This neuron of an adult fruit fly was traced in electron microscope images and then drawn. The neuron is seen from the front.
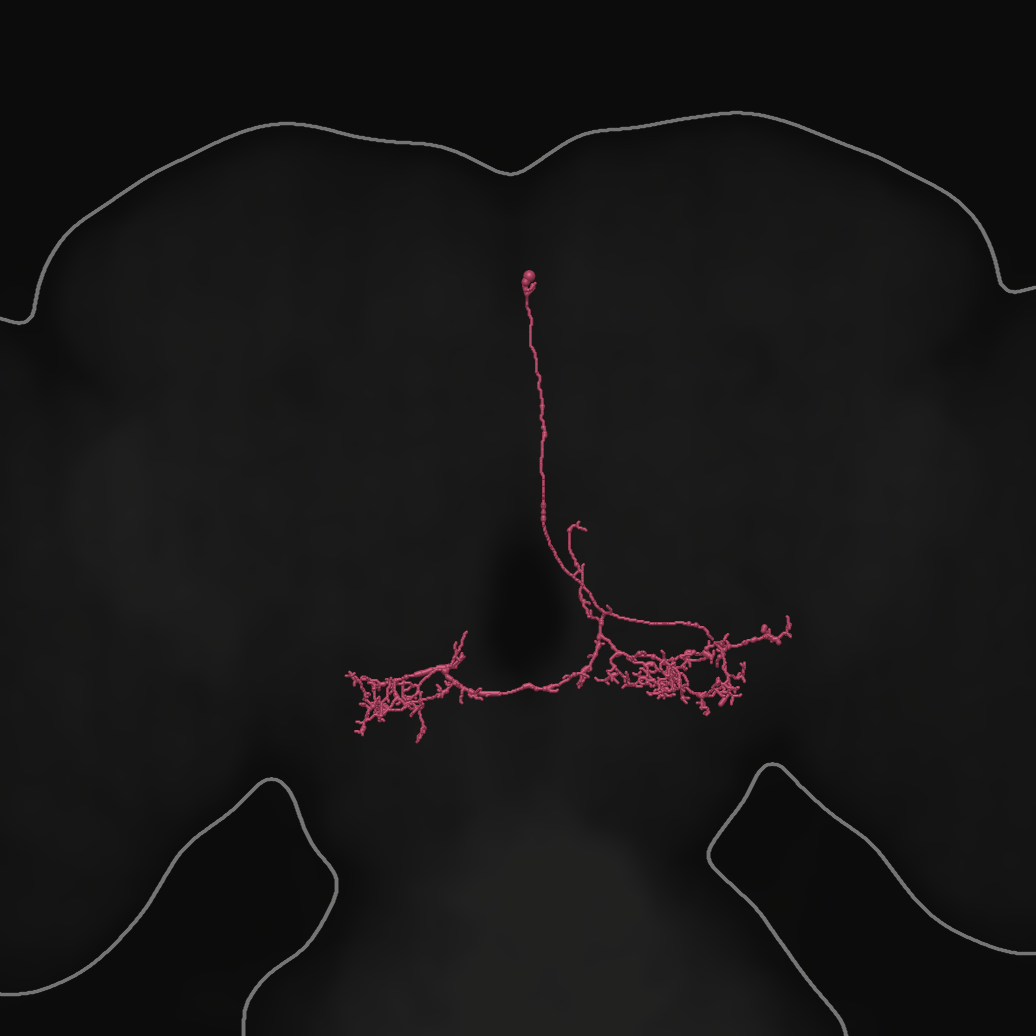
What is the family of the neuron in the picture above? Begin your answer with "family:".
family: hemilineage DM1_antero_ventral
